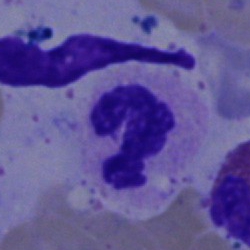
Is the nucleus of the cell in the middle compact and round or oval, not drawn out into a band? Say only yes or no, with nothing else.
No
